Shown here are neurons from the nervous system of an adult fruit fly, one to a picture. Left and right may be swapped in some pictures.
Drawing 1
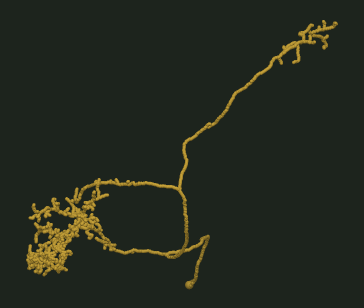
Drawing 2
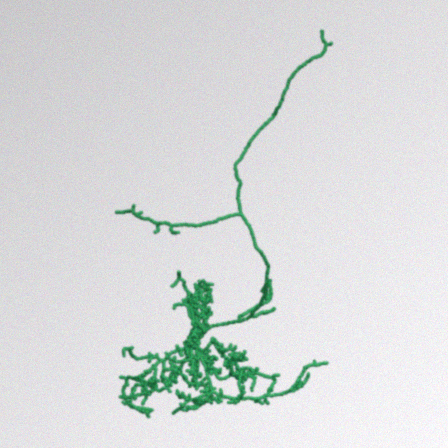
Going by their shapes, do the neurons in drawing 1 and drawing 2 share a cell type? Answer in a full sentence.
They are of different cell types.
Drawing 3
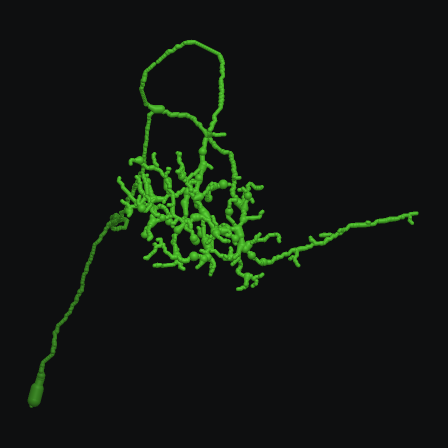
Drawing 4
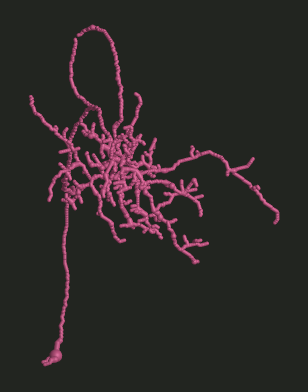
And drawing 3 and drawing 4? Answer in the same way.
They are of the same cell type.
